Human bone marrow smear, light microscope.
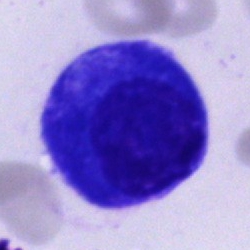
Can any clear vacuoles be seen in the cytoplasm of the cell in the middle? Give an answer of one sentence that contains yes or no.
No, the cytoplasm does not hold any vacuoles in this cell.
